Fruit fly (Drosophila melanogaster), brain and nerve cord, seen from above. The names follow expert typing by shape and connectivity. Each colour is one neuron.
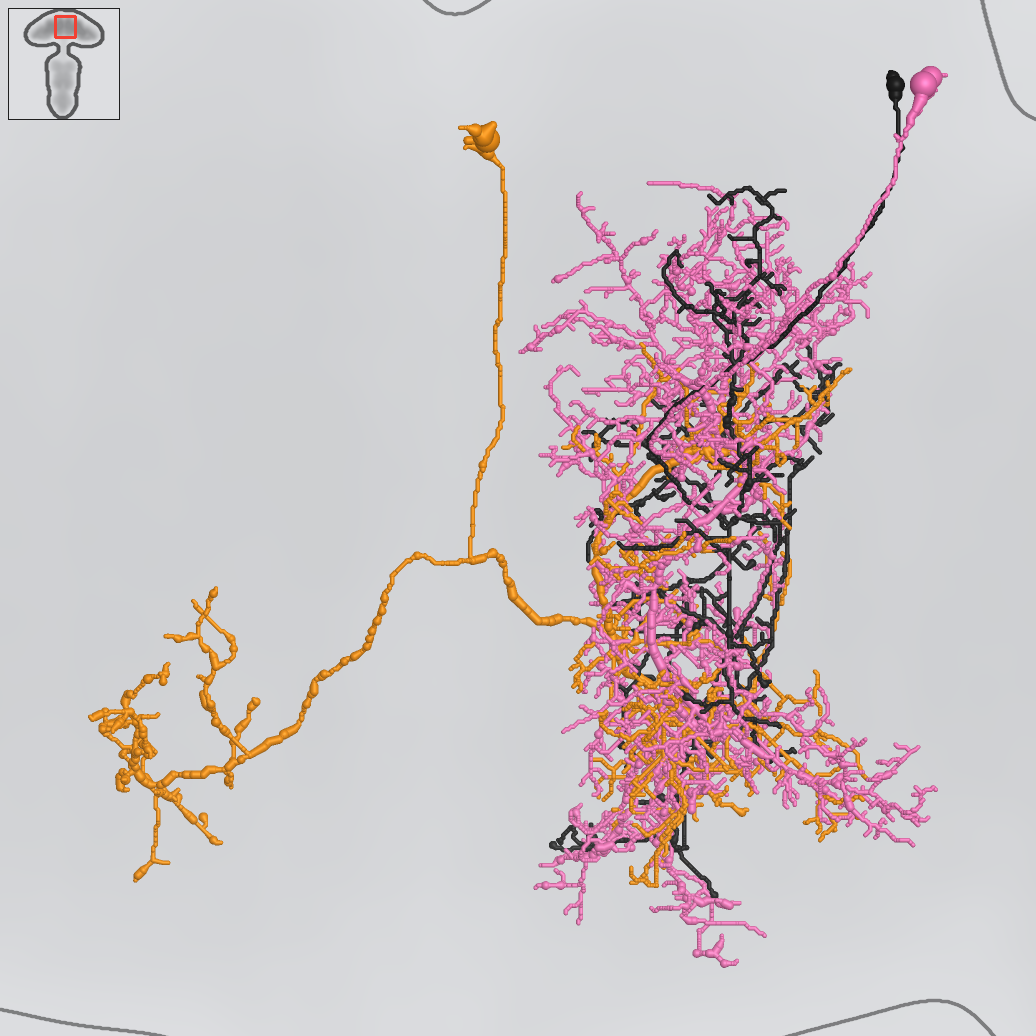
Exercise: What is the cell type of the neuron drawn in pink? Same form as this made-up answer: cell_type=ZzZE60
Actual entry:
cell_type=LAL018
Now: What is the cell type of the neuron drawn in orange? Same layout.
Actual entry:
cell_type=CB0751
